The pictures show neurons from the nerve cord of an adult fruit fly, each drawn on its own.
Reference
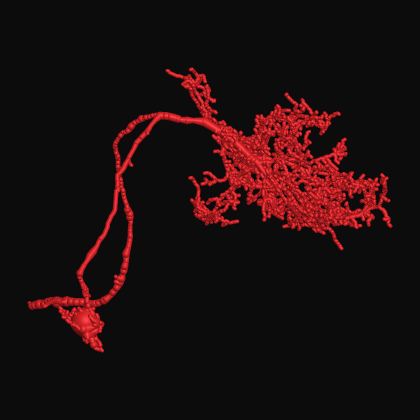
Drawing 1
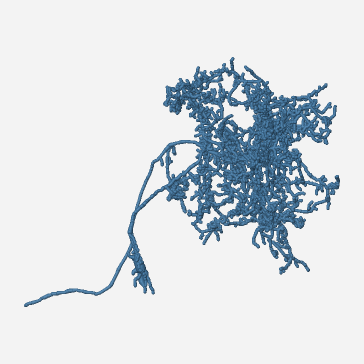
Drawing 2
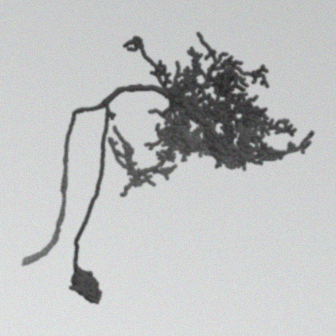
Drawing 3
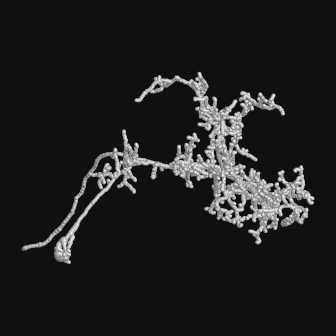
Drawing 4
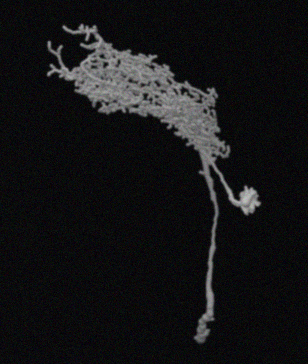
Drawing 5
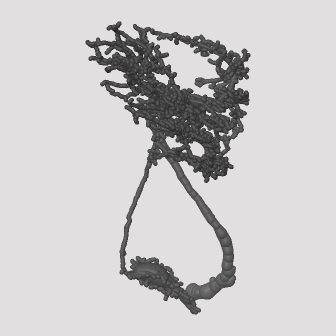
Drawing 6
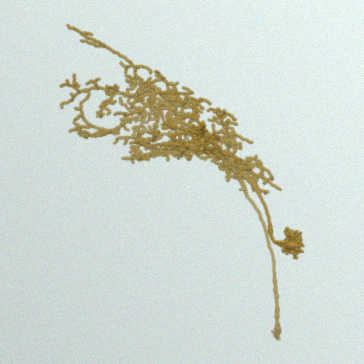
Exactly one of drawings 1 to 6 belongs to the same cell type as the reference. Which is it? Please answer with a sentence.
Drawing 2 is of the same cell type.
